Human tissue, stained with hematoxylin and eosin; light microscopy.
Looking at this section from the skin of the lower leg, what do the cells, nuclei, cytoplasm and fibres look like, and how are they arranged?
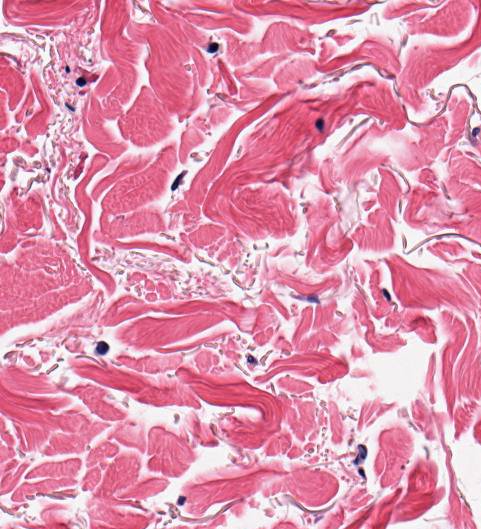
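Thick pink fibre bundles cross the whole field in many directions; some cut lengthwise, others across. Thin wavy strands in the spaces between the thick bundles. Nuclei sparse, only a few scattered singly among the bundles. Nuclei small, dark blue; some rounded, some spindle-shaped.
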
